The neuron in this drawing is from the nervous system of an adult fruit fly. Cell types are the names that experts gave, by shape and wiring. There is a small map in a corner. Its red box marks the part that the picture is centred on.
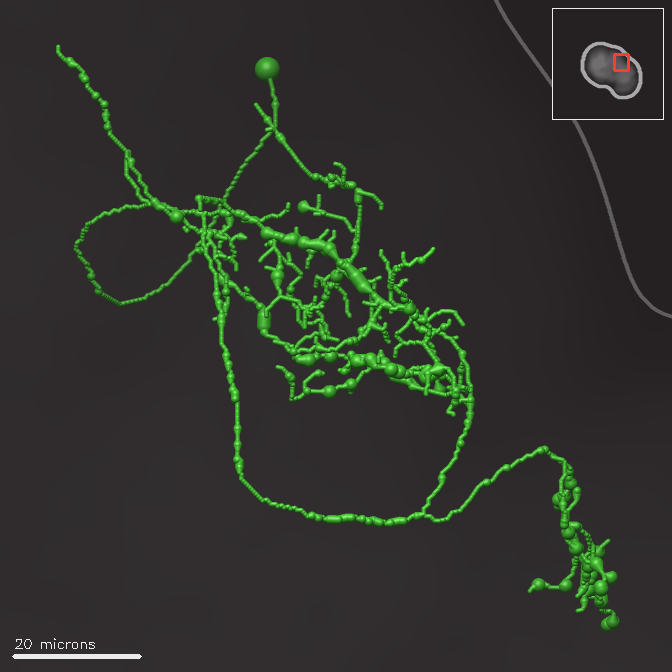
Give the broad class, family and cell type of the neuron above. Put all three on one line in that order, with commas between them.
central-brain intrinsic neuron, hemilineage DM3_dorso_medial, SMP520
